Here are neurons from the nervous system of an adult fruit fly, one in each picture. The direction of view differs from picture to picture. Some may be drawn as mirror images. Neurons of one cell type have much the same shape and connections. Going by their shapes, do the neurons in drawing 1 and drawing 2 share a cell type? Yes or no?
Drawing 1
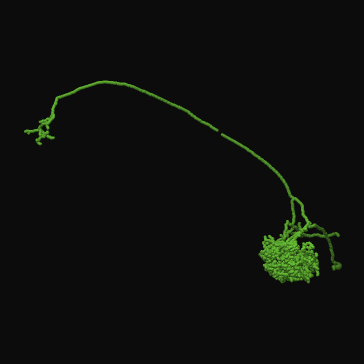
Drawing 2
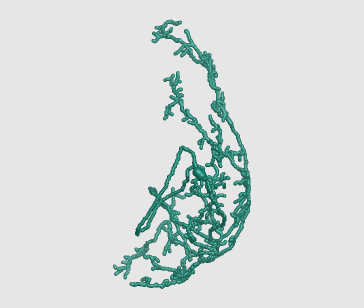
no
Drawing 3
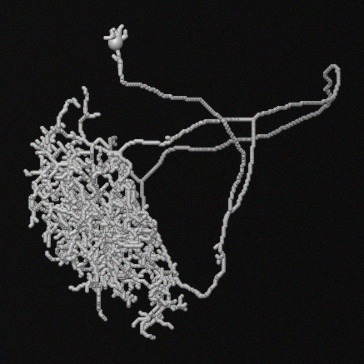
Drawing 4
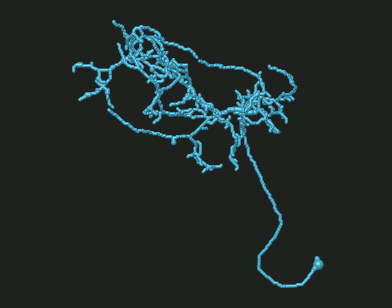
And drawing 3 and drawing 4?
no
